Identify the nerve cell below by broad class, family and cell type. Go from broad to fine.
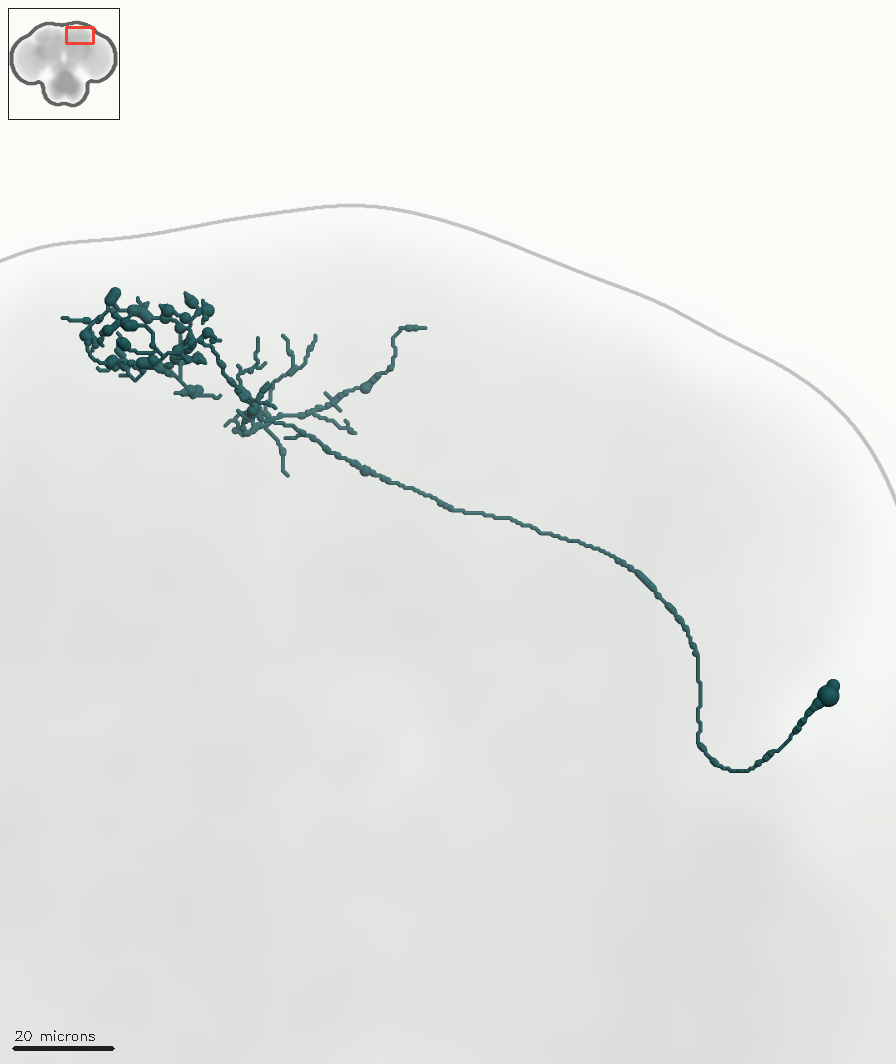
central-brain intrinsic neuron; hemilineage SIPa1_ventral; CB2363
